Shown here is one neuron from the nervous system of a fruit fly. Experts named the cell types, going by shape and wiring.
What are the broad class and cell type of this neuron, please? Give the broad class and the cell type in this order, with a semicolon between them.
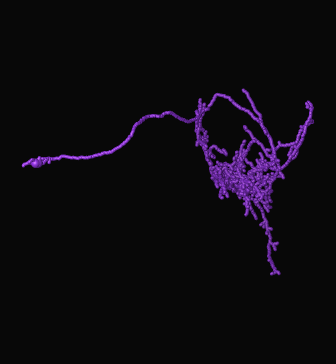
central-brain intrinsic neuron; LAL002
